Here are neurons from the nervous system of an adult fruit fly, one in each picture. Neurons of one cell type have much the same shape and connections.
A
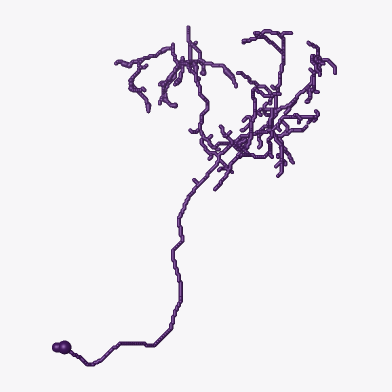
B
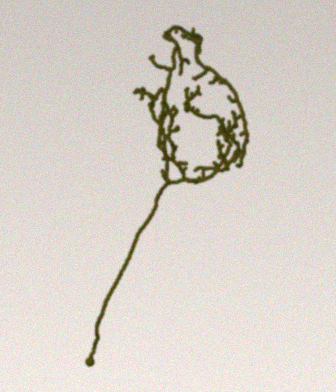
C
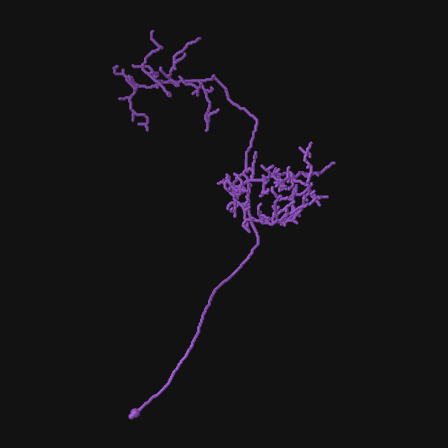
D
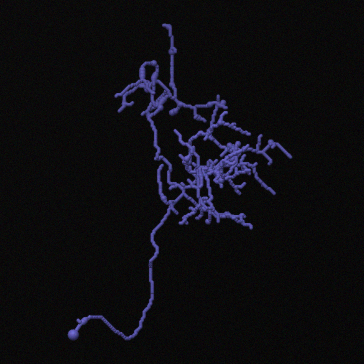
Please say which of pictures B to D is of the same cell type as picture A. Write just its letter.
D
